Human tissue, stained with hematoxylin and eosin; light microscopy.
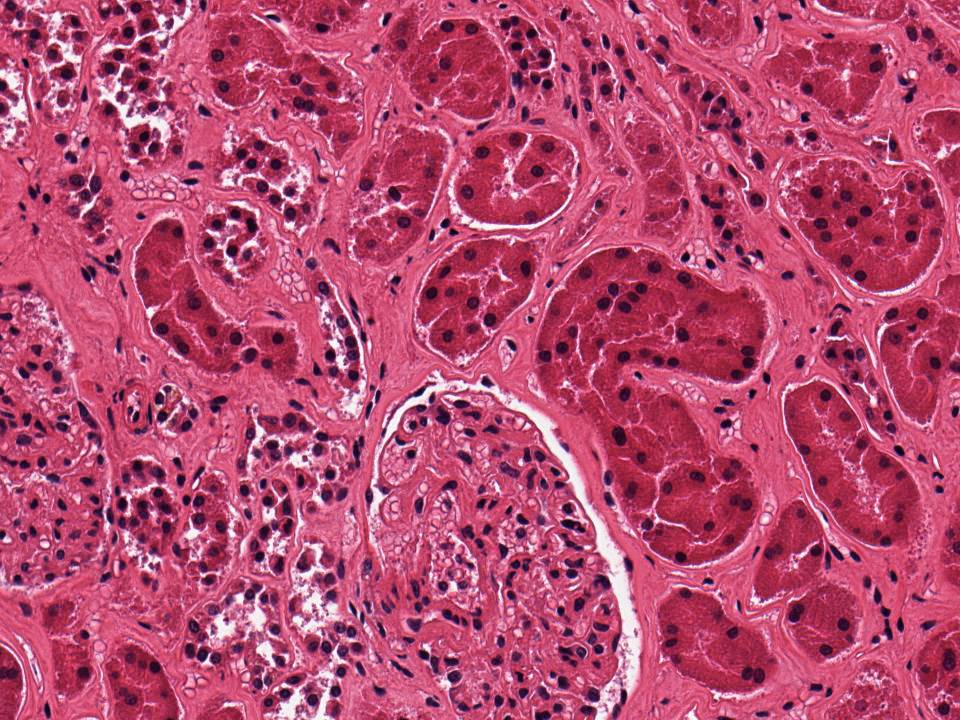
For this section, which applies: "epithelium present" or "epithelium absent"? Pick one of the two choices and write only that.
Epithelium present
